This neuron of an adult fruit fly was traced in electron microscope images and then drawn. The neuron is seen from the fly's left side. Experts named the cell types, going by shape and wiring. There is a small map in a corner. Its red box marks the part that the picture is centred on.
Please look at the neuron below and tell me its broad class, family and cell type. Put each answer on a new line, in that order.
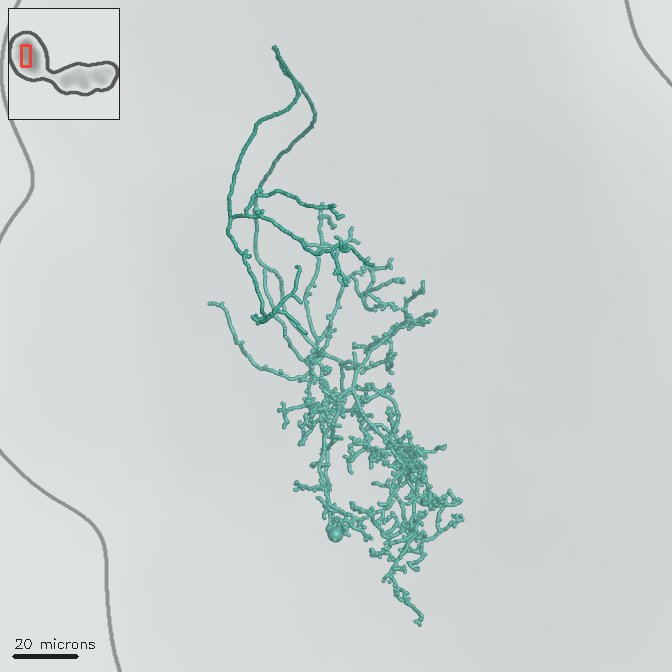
central-brain intrinsic neuron
hemilineage VLPl&p1_lateral
CB2478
